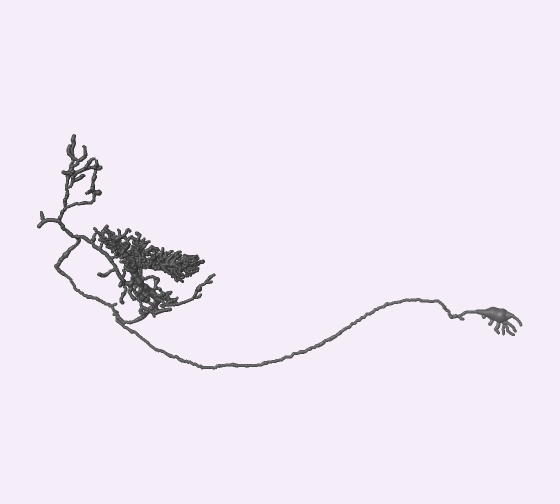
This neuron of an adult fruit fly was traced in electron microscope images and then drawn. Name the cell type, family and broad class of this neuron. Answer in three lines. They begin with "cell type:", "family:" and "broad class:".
cell type: MBON13
family: hemilineage FLAa2
broad class: central-brain intrinsic neuron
